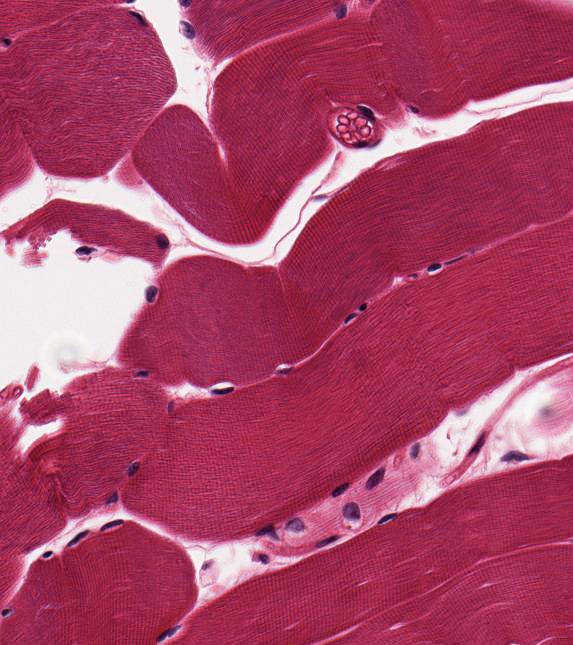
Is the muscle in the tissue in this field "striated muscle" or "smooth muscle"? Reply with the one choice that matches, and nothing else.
Striated muscle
